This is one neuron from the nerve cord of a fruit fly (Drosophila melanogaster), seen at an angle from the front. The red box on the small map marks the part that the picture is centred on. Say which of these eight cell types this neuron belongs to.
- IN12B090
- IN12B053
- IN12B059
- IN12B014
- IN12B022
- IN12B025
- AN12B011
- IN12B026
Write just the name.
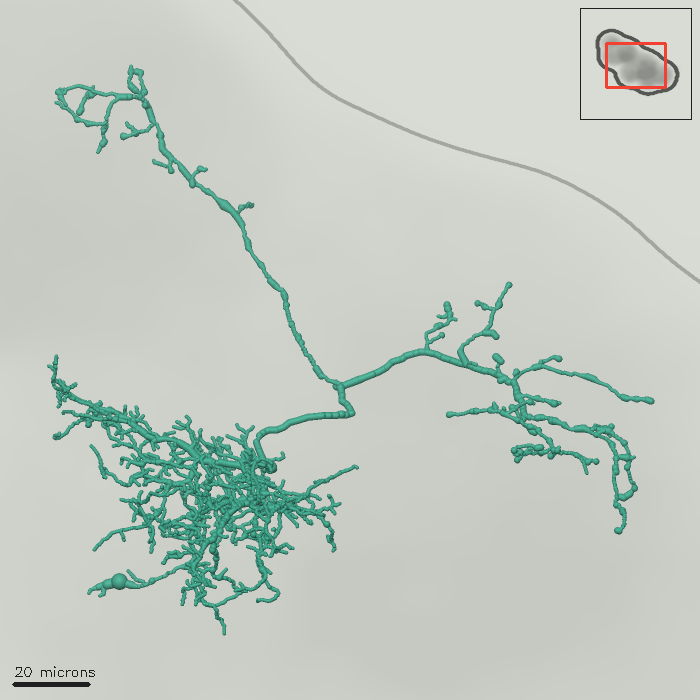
IN12B014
